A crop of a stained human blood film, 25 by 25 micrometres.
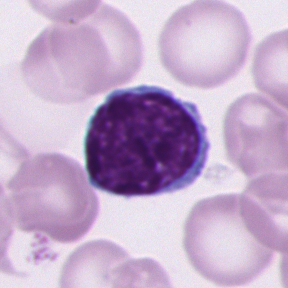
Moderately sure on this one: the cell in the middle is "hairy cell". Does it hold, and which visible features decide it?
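Look first at the nucleus: it is round, about 10 micrometres across in a cell about 11 micrometres across, and it fills about 80% of the cell's area.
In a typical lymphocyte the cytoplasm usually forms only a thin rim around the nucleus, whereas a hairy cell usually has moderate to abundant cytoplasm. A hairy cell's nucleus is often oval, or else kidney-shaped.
Both points speak for typical lymphocyte and against hairy cell, so hairy cell doesn't fit: this is a typical lymphocyte. The cytoplasm shows no granules and no vacuoles.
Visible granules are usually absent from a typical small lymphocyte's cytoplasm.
The chromatin is dense, dark purple and coarsely clumped, with no nucleolus visible. The outline is round and smooth apart from a slightly uneven right edge.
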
